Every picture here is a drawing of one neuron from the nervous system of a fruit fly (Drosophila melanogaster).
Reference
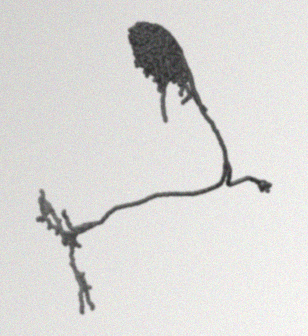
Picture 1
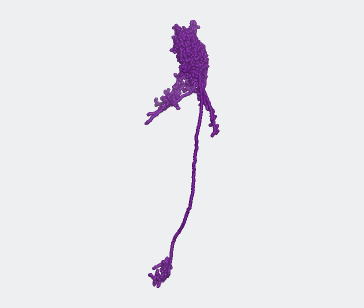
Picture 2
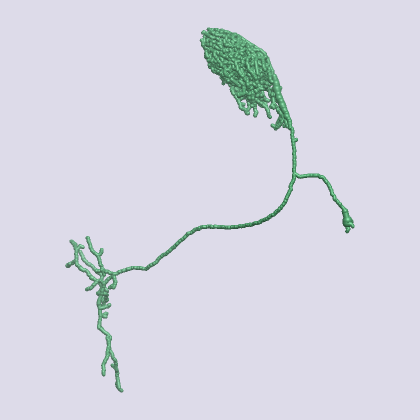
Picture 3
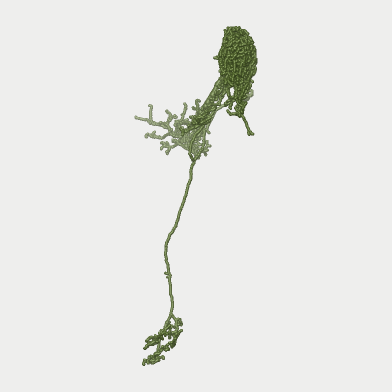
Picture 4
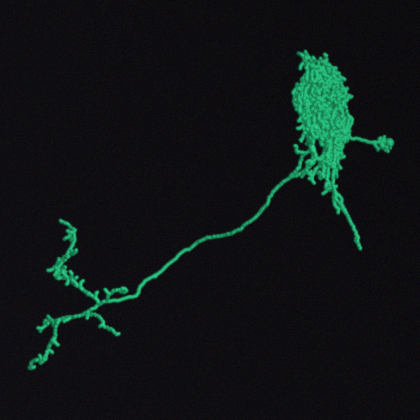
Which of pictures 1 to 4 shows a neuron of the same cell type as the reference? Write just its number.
2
